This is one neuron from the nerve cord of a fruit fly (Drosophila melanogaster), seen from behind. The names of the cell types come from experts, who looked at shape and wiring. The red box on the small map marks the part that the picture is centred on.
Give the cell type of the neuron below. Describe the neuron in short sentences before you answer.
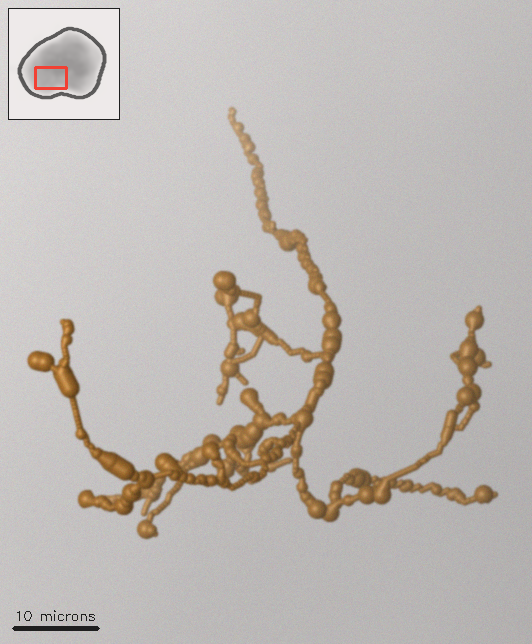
The drawing shows no cell body. By the scale bar it is about 55 microns wide in this view. This is a descending neuron. Its cell type is DNg85.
